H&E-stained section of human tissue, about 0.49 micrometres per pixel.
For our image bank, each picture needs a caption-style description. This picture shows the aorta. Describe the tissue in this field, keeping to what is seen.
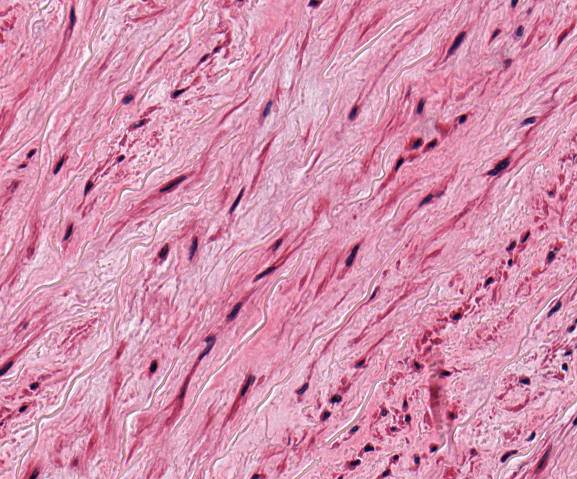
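Spindle cells and fibres form parallel bundles crossing the field diagonally, from lower left to upper right. Pink collagen fibres between the cells follow a wavy course. Cell cytoplasm is pale pink, its indistinct borders blending into the surrounding fibres. Toward the lower right corner, nuclei appear smaller and rounder than elsewhere.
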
